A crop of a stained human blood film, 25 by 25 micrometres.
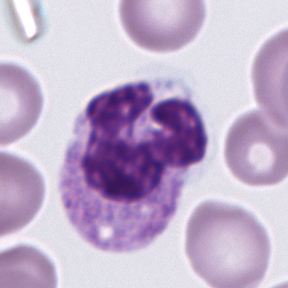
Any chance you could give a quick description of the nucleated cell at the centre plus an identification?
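Look at how a deep cleft comes in from the top and splits the nucleus into lobes. The nucleus sits toward the top of the cell and takes up about 50% of its area. The cell itself is about 15 by 12 micrometres. Its cytoplasm is pale lilac-pink, with many fine violet granules scattered through it, and there's a small round clear vacuole down in the lower part. So that's a segmented neutrophil.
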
